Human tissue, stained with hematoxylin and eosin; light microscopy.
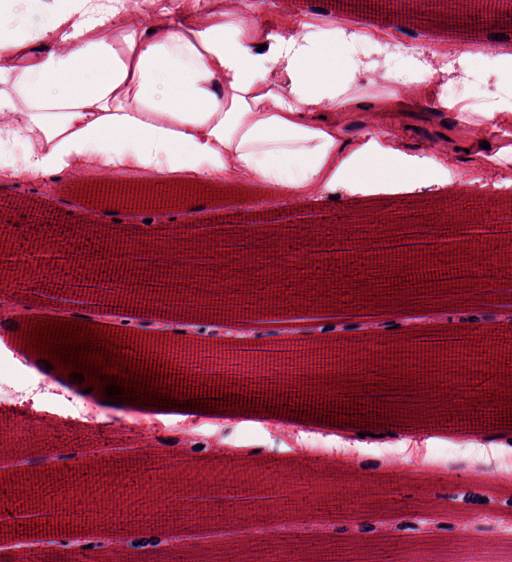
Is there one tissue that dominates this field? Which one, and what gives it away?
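Shown is skeletal muscle. Its fibres are broad, unbranched and of fairly even width, with fine transverse cross-striations and flattened, elongated nuclei at their edges.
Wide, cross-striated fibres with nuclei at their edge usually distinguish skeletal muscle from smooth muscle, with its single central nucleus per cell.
At the top, adipocytes appear as large empty polygonal spaces with thin pink rims and compressed marginal nuclei.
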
